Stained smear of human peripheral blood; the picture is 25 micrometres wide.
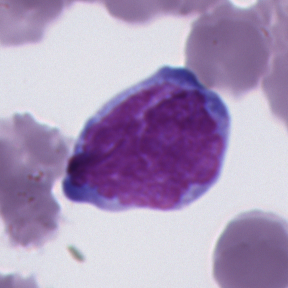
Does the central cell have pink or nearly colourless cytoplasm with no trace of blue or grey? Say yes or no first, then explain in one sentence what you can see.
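No. The cytoplasm is blue.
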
